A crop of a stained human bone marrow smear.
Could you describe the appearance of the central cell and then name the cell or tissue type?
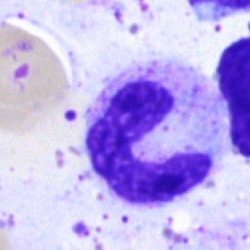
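Here the nucleus curves into a C shape whose opening faces towards the right. Its chromatin is coarse and clumped, and it shows no nucleoli. Around it, the cell outline is roughly round. The cell is a band neutrophil.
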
